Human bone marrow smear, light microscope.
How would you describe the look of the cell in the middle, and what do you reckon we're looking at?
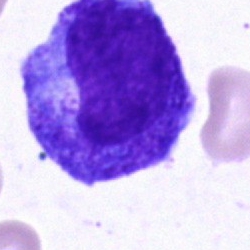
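Chromatin deep purple, slightly mottled. Cytoplasm bluish, widest on the left of the nucleus, with a paler patch beside the nucleus on that side. Fine purple granules scattered through the cytoplasm. Promyelocyte.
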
